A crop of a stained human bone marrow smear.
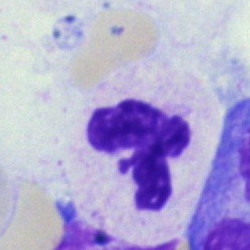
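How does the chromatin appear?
Dark purple and dense.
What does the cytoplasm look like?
Abundant around the nucleus, and pale lilac-pink.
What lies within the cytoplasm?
Fine pinkish granules, scattered throughout.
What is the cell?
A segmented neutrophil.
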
